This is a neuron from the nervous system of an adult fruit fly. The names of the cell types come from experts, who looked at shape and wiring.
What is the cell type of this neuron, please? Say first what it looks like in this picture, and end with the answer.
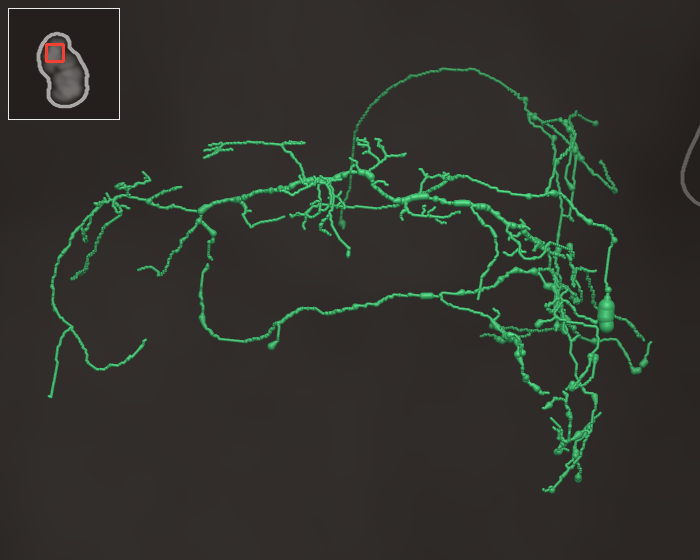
The cell body is on the right of the picture. Dozens of branch ends can be seen. This is a nerve-cord intrinsic neuron. The cell type is IN17A072.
